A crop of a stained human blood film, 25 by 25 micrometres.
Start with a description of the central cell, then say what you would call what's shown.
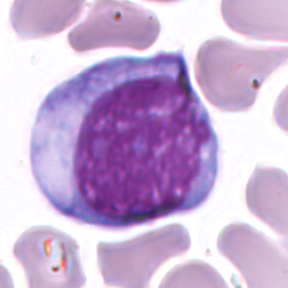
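Checking the outline first, it is roughly round. Next, the nucleus sits off-centre, toward the right side of the cell. The cytoplasm forms its widest band on the left side of the nucleus. At the upper right edge, a small pointed tip juts out. Last comes the name: plasma cell.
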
